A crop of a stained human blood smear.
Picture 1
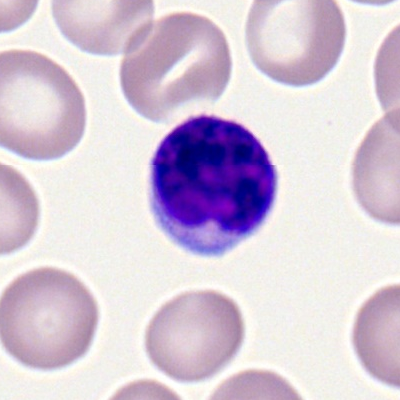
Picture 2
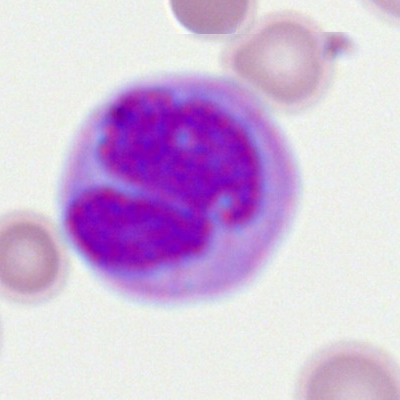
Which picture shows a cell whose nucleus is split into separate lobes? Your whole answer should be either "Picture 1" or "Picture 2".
Picture 2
